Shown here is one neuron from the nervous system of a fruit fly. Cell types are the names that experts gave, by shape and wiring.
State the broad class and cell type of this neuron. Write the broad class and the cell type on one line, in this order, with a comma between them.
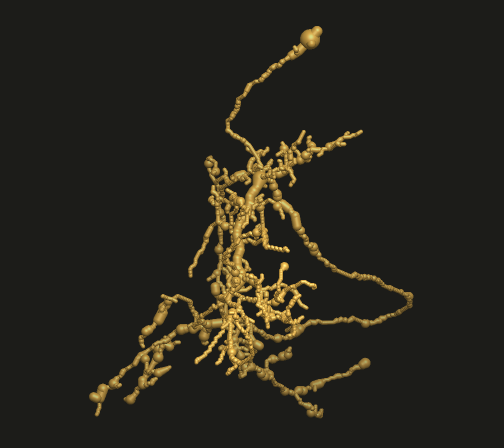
central-brain intrinsic neuron, SMP239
